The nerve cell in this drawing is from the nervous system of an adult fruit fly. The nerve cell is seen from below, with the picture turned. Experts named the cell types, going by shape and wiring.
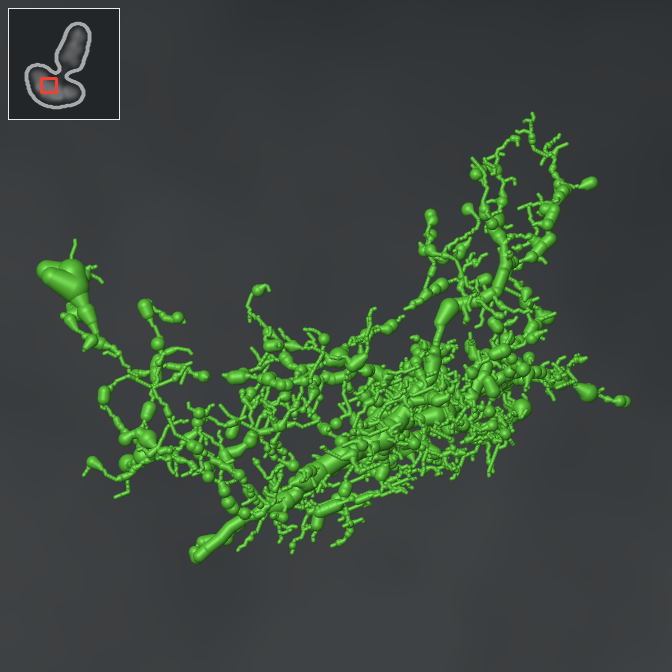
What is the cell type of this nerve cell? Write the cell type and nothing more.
SAD110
